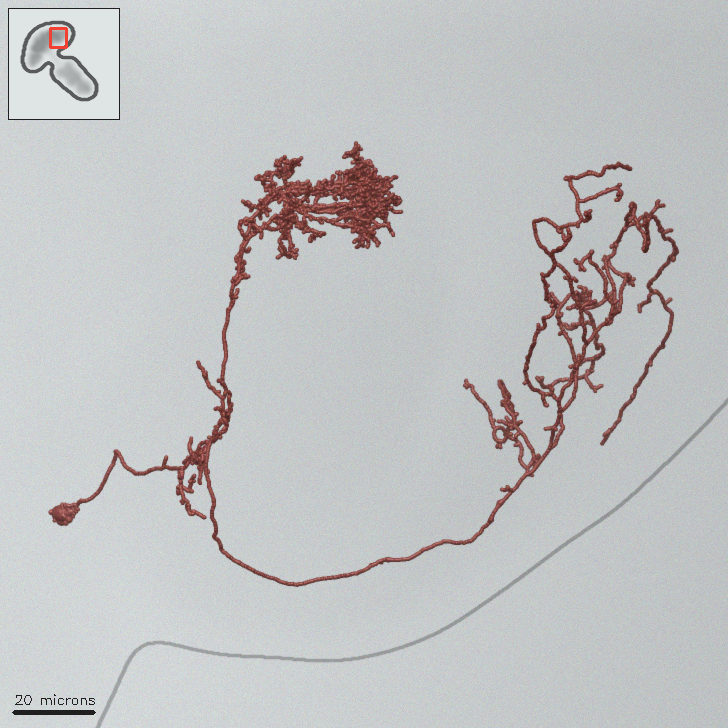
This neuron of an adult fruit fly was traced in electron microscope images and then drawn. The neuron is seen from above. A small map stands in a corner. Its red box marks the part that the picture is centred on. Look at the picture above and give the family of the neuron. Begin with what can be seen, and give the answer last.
It lies in the brain. From left to right in the picture it spans about 160 microns. Dozens of branch ends can be seen. It is an optic-lobe intrinsic neuron. Its family is LOLP.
